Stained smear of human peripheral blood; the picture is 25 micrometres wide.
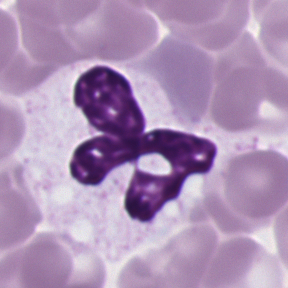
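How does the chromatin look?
Dark purple and coarsely clumped.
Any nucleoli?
None can be seen.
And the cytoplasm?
Pale, almost colourless, with fine pink granules scattered through it.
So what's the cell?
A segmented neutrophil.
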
